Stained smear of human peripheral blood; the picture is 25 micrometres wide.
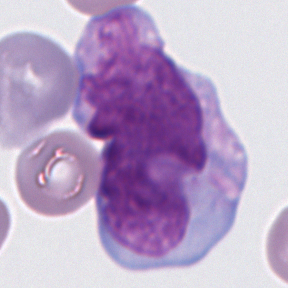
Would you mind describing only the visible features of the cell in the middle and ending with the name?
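Start with the nucleus: it's irregular and folded, with notches along its edges, and it fills most of the cell. Now look at the cytoplasm, which is a pale grey-blue. See how its rim is widest on the right and lower side? This is an atypical promyelocyte.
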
